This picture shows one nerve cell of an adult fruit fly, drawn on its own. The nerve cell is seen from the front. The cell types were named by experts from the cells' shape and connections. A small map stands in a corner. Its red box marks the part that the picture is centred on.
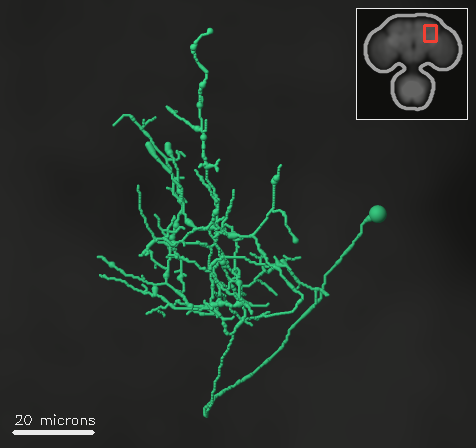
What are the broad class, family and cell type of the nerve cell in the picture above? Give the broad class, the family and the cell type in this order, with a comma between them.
central-brain intrinsic neuron, hemilineage VLPp&l1_anterior, PLP086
